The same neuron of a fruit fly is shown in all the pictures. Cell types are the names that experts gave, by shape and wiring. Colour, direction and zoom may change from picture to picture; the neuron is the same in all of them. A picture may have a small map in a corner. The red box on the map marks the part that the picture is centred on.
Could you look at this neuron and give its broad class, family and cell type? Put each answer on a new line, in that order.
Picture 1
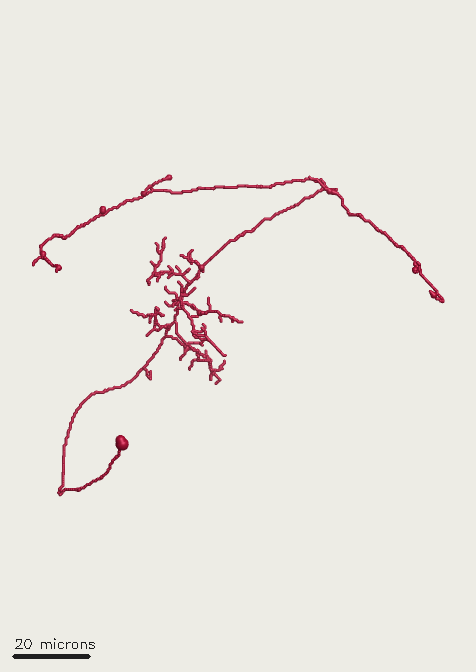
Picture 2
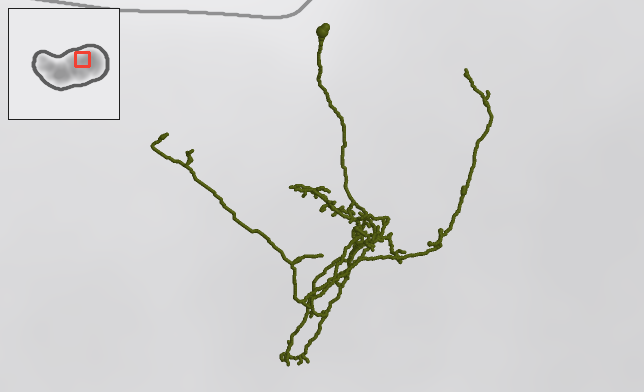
central-brain intrinsic neuron
class CX
FS3_a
